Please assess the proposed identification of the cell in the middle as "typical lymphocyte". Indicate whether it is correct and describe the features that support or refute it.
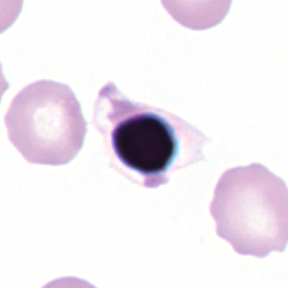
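Cytoplasm pale pink, near the tint of the surrounding red cells. Nuclear chromatin very dense and almost uniformly dark, with no visible pattern.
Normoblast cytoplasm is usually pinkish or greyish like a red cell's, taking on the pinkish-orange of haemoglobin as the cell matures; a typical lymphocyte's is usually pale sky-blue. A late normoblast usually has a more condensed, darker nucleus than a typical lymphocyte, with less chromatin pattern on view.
On these two points: normoblast, not typical lymphocyte. No nucleoli visible.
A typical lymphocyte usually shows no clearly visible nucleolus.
So this point does not separate the two. Outline irregular and angular, with pointed extensions instead of a smooth round edge. No cytoplasmic granules; no contact with neighbouring cells.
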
